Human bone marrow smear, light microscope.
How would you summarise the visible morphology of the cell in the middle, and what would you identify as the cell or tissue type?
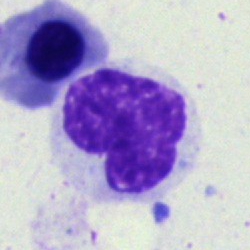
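The cell outline is roughly round, its edge faint and poorly defined. The nucleus fills most of the cell, leaving a moderate rim of pale grey-blue cytoplasm around it. This nucleus is folded, and a notch cuts into its lower left side. The cell is a metamyelocyte.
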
